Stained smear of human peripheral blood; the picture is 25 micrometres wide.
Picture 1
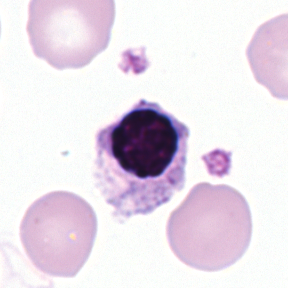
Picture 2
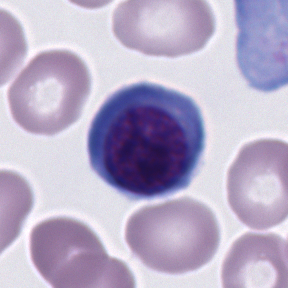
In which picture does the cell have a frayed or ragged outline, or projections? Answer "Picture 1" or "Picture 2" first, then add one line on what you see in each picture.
Picture 1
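In picture 1: The lower border of the cytoplasm is frayed and indistinct.
In picture 2: The cell outline is round and smooth, without surface projections.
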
